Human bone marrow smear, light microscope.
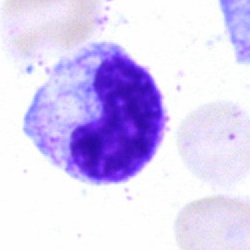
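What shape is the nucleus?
Kidney-shaped, with its indentation facing the cytoplasm on the left.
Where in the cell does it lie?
Toward the right side of a roughly round cell.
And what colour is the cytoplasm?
Pale blue-grey.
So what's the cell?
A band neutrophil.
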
